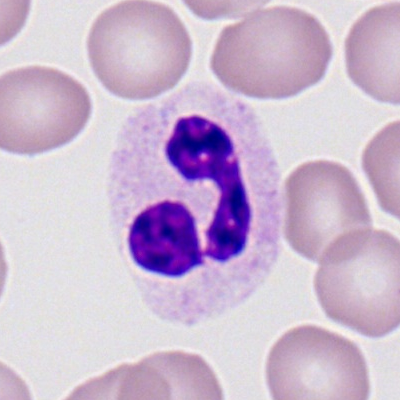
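Segmented neutrophil, the central cell of a stained blood smear. Its nucleus is divided into lobes linked by a thin strand, with dark purple, coarsely clumped chromatin. Plentiful pale pink-lilac cytoplasm surrounds it and carries fine, faint lilac granules.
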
